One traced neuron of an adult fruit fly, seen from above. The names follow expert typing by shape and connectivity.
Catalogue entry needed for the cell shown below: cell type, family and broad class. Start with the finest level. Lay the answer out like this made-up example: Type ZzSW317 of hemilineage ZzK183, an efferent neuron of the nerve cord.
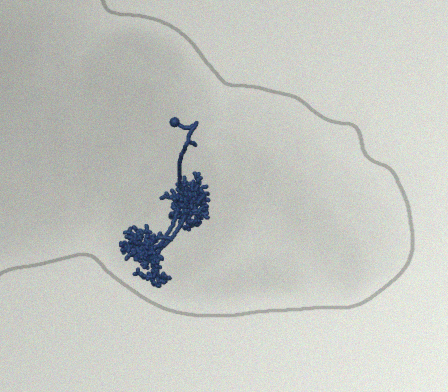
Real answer: Type TmY19a of the TmY family, an optic-lobe intrinsic neuron.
